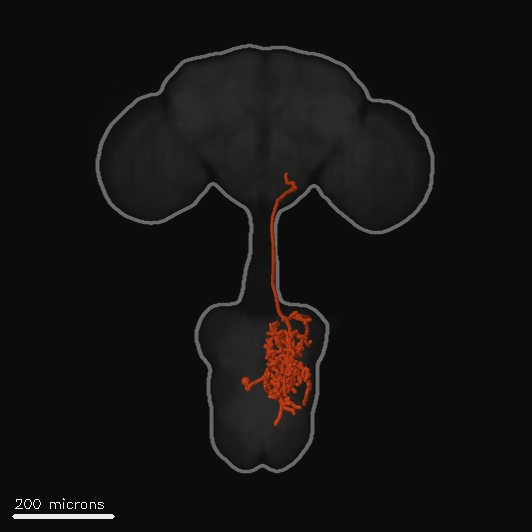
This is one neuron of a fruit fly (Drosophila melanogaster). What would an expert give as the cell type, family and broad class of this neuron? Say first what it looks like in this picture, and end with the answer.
The cell body is at the bottom of the picture. From top to bottom in the picture it spans about 500 microns. It is of cell type IN10B007. Its family is hemilineage 10B. It is an ascending neuron.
